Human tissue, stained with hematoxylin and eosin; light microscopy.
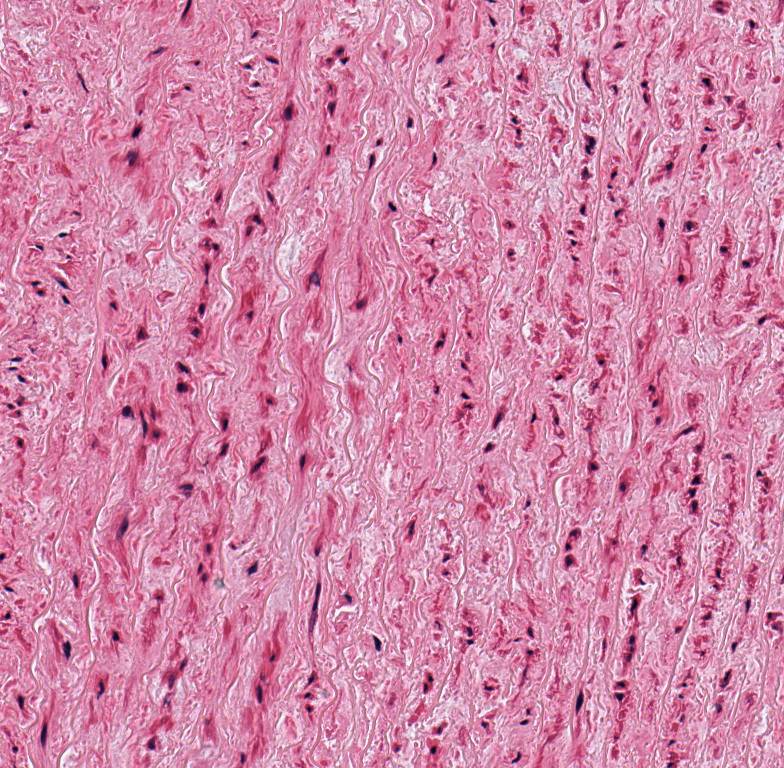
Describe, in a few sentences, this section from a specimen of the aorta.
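The fibres follow a wavy rather than straight course. Most nuclei are dark, slender and spindle-shaped, with their long axes parallel to the fibres. They are distributed fairly evenly through the field and are not gathered into dense sheets.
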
